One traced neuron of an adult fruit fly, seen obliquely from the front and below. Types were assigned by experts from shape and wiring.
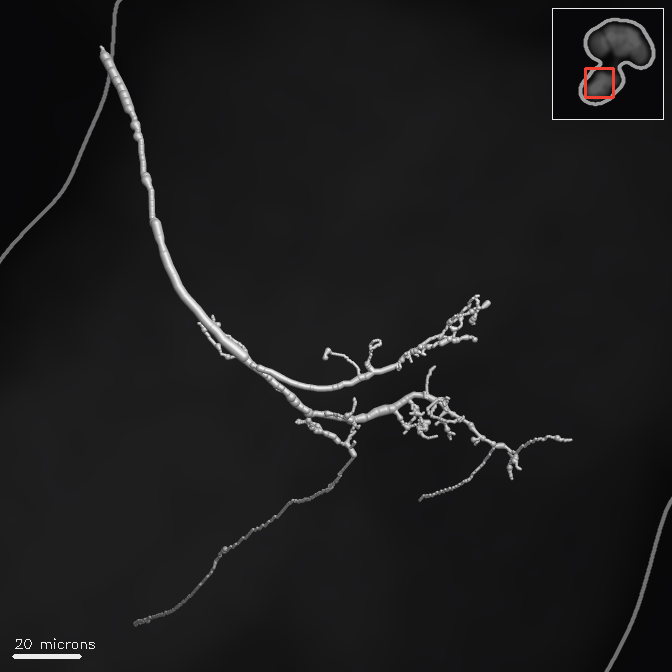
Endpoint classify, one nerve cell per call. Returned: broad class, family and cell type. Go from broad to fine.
sensory neuron entering the nerve cord; class mechanosensory tactile; SNta10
